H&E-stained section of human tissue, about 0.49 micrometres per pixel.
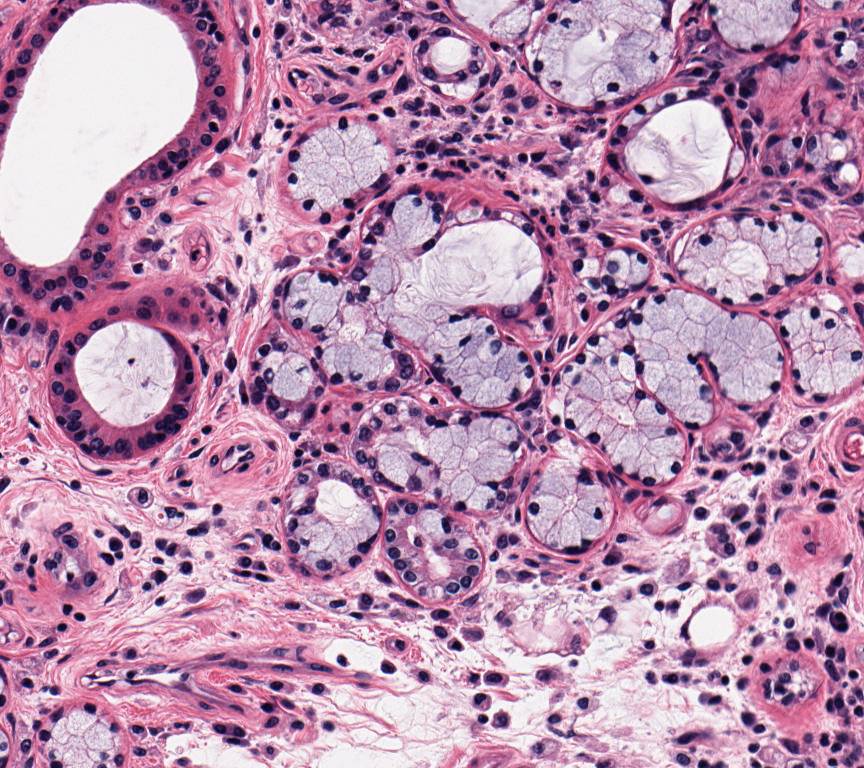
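Minor salivary gland: acinar cells with pale grey-blue, finely foamy cytoplasm and small dark nuclei pressed to the base, each acinus edged by a thin pink rim of connective tissue. The big duct at upper left has an empty white lumen, and there are no fat cells.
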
